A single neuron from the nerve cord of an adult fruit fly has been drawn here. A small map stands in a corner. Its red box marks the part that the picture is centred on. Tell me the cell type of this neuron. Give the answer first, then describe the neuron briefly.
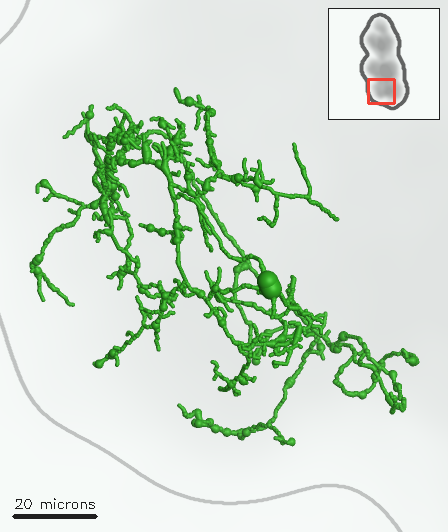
It is of cell type IN04B078. It is a nerve-cord intrinsic neuron. From left to right in the picture it spans about 95 microns. As drawn here it is about as wide as it is tall.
